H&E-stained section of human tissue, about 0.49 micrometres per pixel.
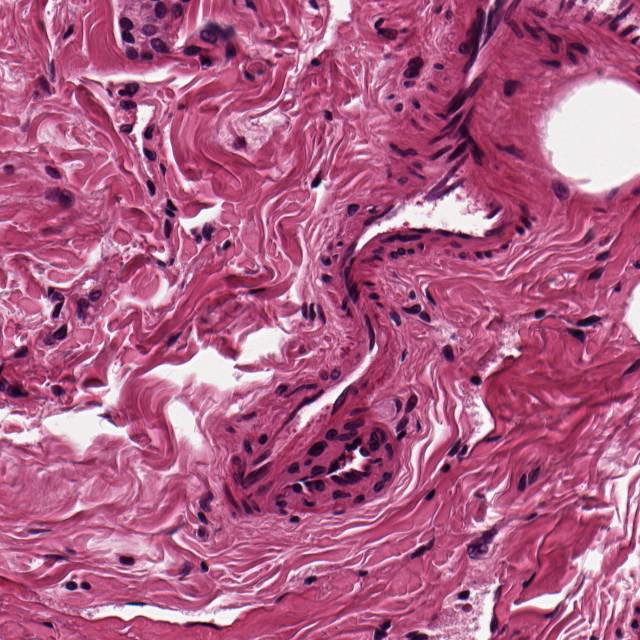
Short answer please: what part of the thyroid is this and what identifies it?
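What I'm looking at is dense connective tissue, and it fills the whole field. The collagen bundles are pink and wavy, with small, dark, elongated fibroblast nuclei scattered singly between them.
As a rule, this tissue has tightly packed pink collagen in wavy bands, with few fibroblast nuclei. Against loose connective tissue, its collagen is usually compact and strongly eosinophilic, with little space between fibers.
The bundles here run in many directions, and I find no epithelium. Lower centre, I notice a small vessel with a narrow slit-like lumen and a cluster of nuclei in its wall.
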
